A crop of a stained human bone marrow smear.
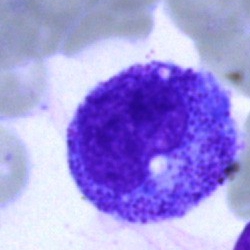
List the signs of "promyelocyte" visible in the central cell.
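Start with the nucleus: it lies off-centre, in the upper left part of the cell. That placement goes with a promyelocyte.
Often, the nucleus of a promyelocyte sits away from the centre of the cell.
Now look at the cytoplasm, which is filled with numerous purple granules; they also lie over the nucleus. Beside the nucleus, on its lower right side, you can see a paler area of bluish cytoplasm. And below the middle of the cell, within that pale cytoplasm, there is one small clear round spot.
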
